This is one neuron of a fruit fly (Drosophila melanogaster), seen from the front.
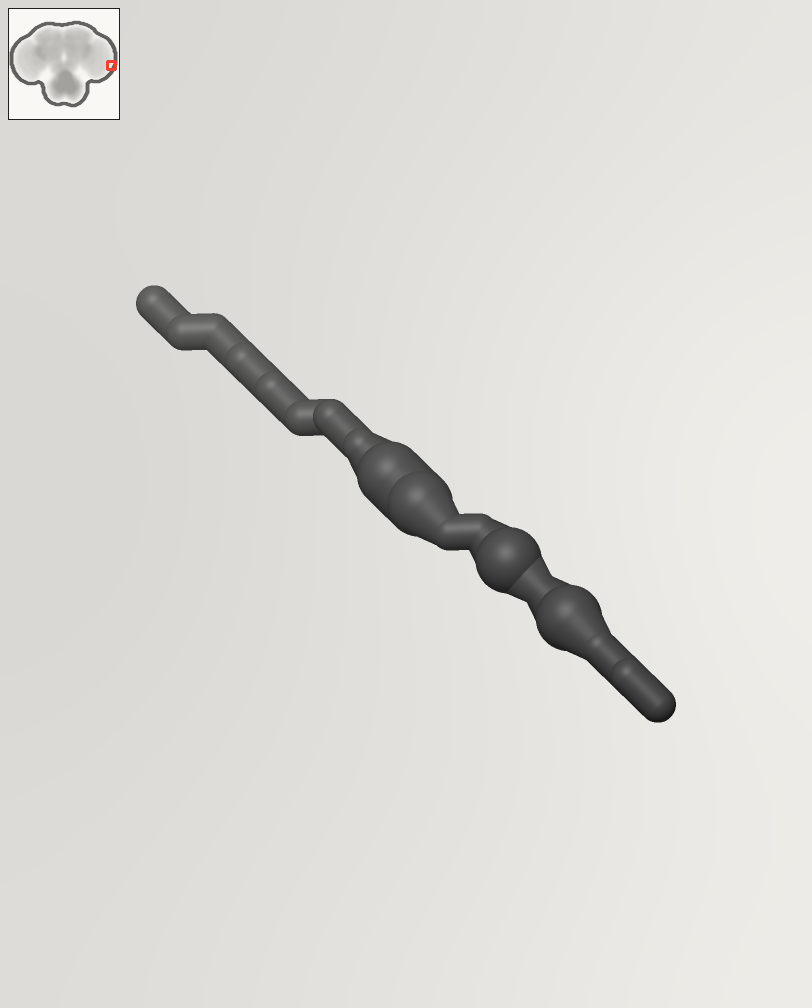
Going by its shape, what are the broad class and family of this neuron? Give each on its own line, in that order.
photoreceptor or other optic-lobe sensory neuron
class visual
